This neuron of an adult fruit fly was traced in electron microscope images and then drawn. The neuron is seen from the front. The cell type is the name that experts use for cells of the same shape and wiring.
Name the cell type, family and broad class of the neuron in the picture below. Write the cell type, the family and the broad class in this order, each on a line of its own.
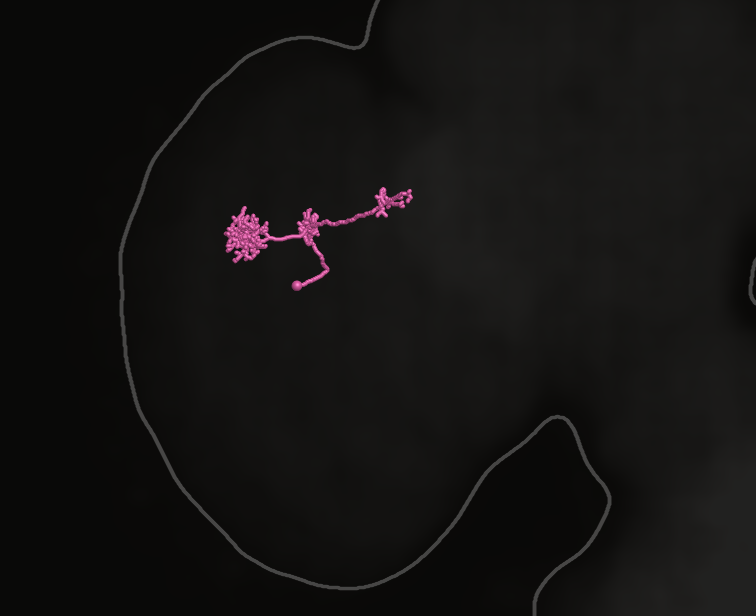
Y3
Y
optic-lobe intrinsic neuron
